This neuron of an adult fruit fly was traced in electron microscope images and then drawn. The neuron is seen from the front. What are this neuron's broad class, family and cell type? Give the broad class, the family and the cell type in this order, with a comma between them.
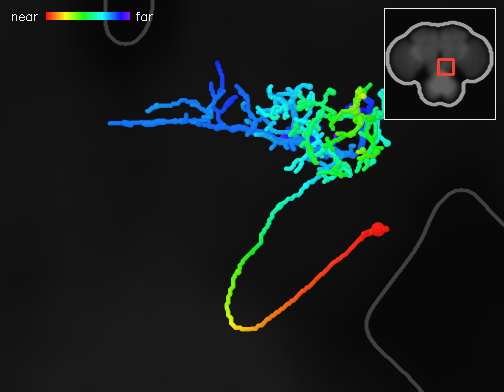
central-brain intrinsic neuron, hemilineage MD3, AMMC029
